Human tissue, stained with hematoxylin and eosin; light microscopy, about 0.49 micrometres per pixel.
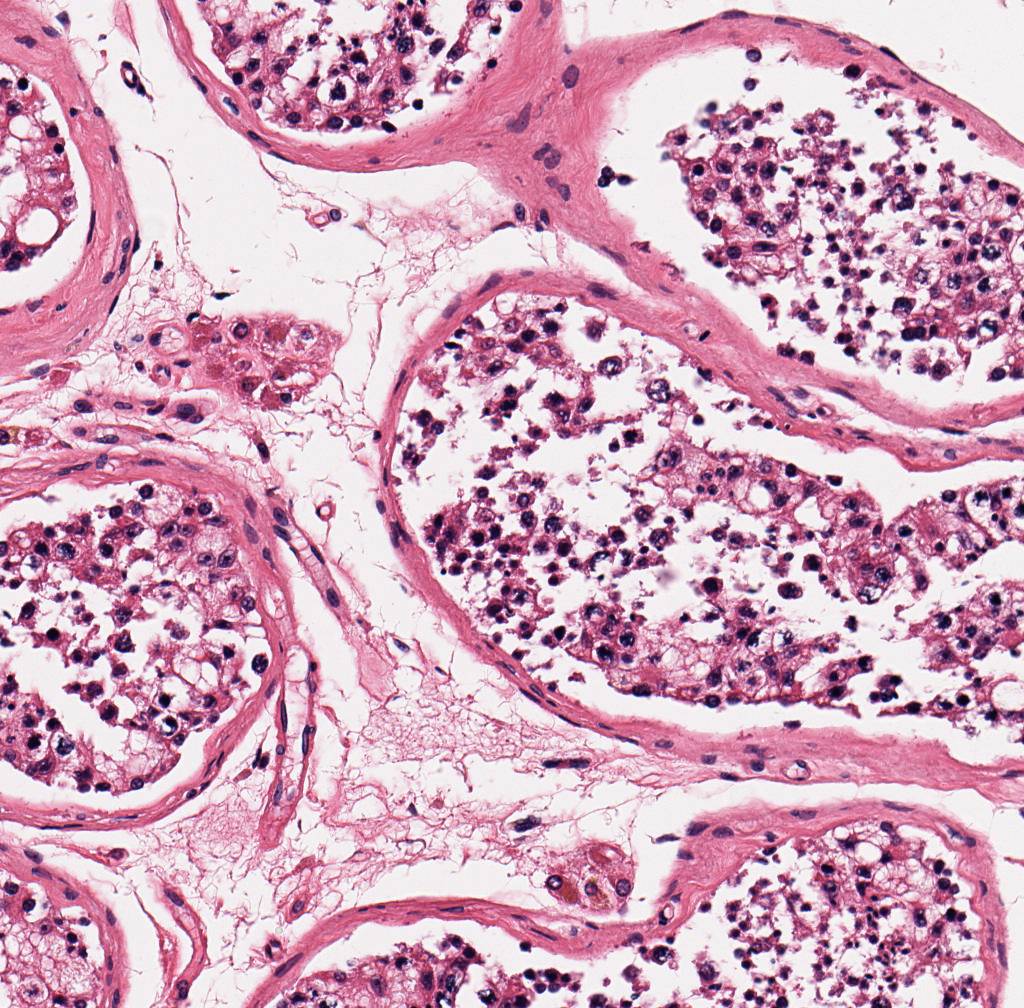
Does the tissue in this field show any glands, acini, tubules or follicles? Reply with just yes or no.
Yes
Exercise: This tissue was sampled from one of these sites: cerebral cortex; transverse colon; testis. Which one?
testis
